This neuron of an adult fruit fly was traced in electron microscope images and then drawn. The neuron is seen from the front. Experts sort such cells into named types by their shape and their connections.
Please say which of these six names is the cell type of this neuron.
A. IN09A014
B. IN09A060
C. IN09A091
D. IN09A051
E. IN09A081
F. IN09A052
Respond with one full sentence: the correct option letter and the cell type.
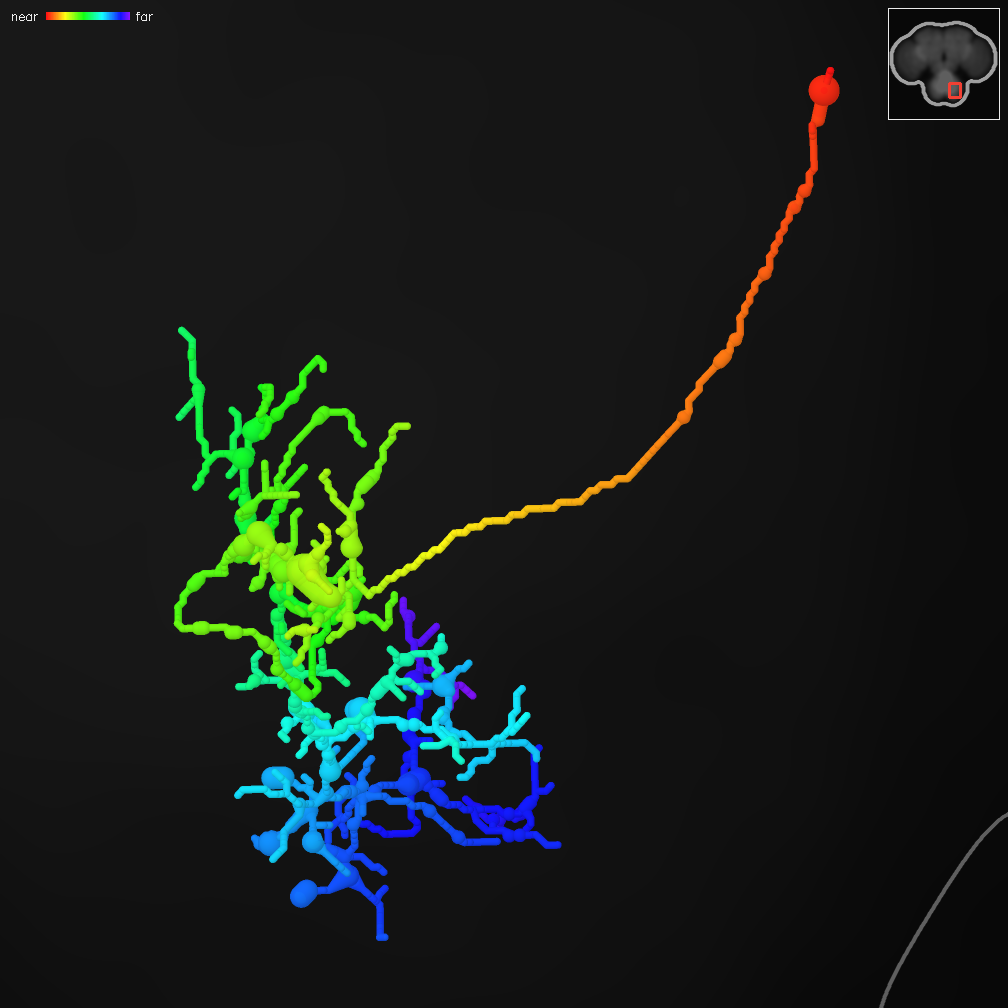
Option B gives IN09A060 as the cell type of the neuron.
